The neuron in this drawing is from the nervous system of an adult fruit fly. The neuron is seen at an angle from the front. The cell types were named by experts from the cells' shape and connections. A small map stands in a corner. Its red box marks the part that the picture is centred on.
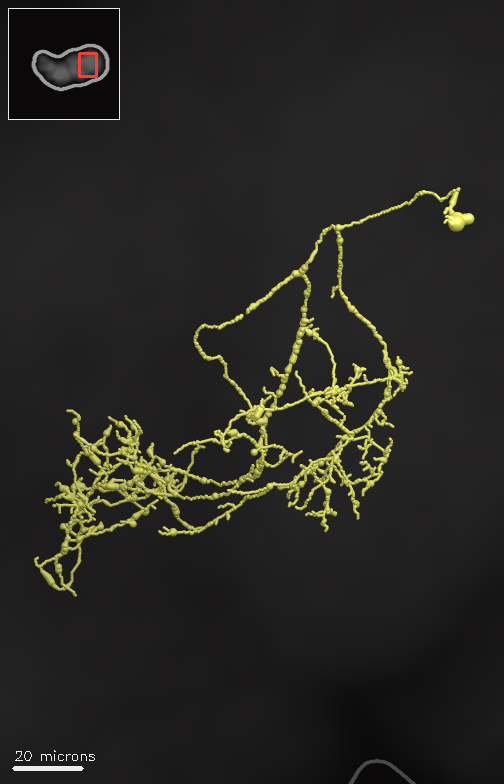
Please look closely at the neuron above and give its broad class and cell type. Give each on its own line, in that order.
central-brain intrinsic neuron
LAL019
